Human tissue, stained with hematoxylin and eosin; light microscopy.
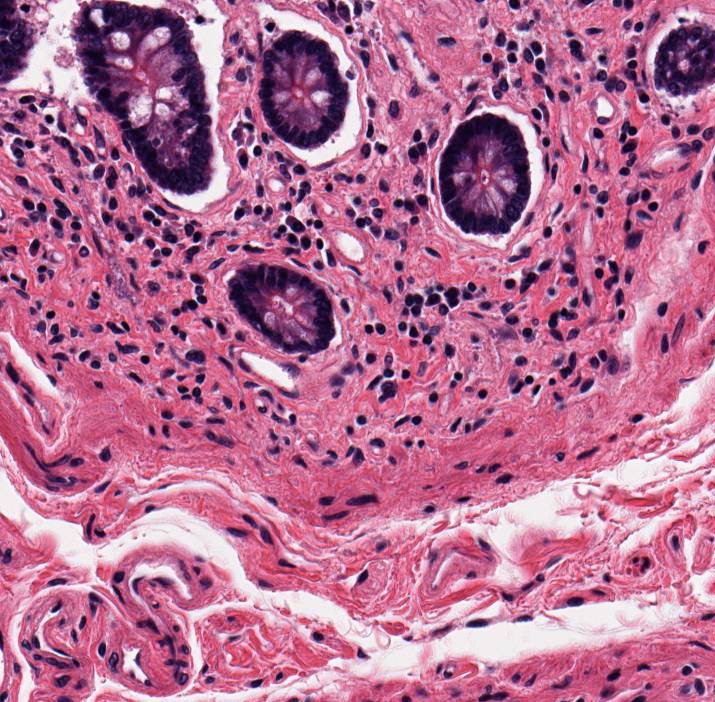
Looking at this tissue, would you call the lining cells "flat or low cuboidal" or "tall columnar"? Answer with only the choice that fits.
Tall columnar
